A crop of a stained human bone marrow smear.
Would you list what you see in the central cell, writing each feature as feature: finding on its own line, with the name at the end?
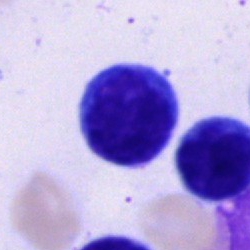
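Outline: round and smooth
Nuclear size: fills almost the whole cell
Nuclear stain: dense, dark blue-purple
Cytoplasm: scant, at most a thin blue rim at the edge
Cell type: lymphocyte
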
